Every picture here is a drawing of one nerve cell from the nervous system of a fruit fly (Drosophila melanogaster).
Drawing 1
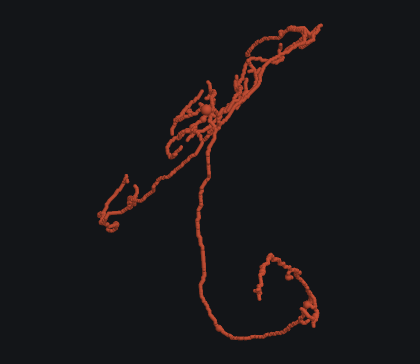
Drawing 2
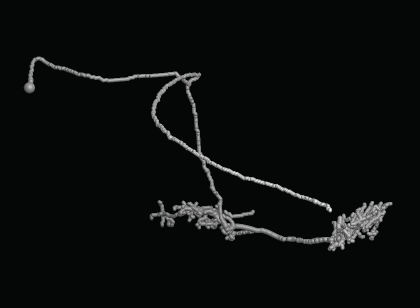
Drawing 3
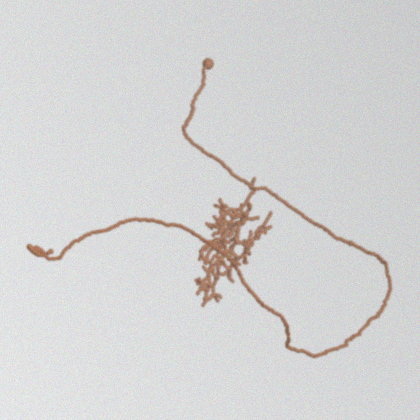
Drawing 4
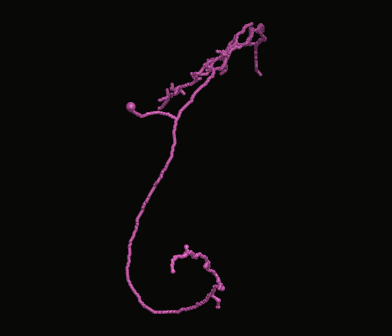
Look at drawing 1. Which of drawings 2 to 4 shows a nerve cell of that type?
4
